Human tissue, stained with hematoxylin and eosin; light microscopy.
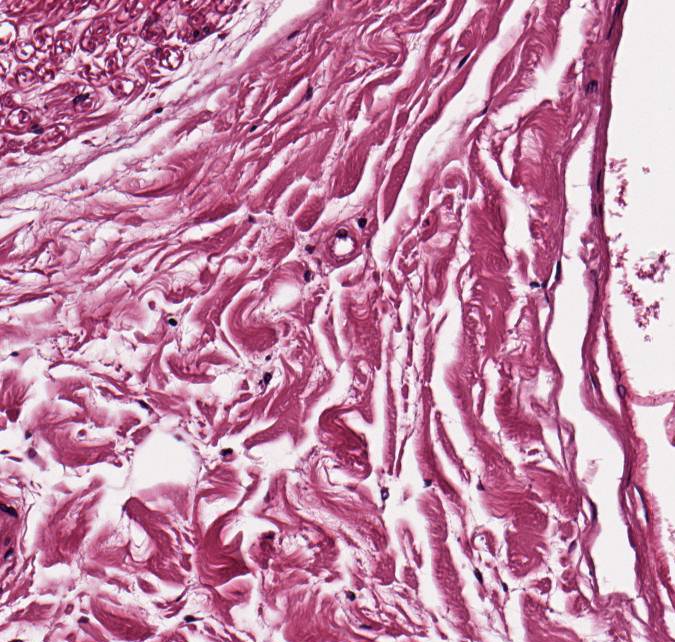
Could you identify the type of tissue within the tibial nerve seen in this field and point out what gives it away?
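Epineurium. Wavy pink-staining fibre bundles fill most of the field; in the right half they run roughly vertically, parallel to the right edge. Nuclei between the bundles: sparse, small, dark.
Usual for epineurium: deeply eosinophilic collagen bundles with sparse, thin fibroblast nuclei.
Clear clefts split the bundles apart throughout.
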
